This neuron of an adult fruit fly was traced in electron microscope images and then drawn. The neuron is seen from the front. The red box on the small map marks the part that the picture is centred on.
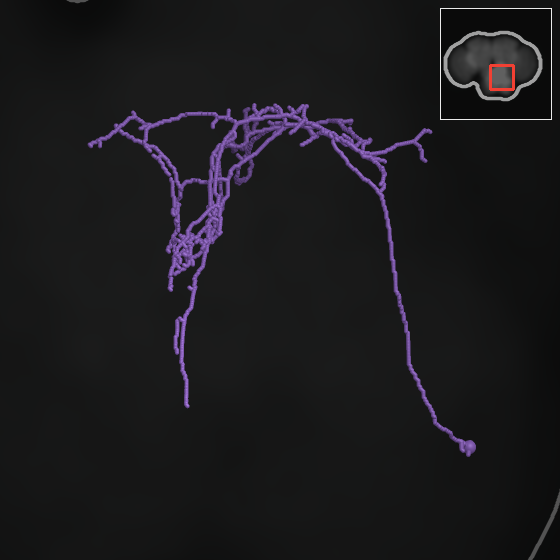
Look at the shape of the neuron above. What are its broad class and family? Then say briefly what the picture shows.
Its broad class is nerve-cord intrinsic neuron. The family is hemilineage 03B. The cell body is at the lower right of the picture. Dozens of branch ends can be seen.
